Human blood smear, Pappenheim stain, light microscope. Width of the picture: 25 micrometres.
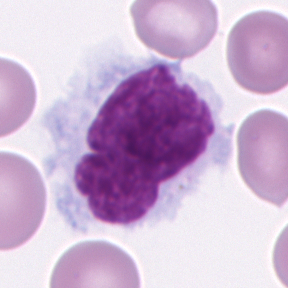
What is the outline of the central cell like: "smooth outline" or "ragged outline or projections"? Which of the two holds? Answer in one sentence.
In outline, this cell is rough rather than smooth and even.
